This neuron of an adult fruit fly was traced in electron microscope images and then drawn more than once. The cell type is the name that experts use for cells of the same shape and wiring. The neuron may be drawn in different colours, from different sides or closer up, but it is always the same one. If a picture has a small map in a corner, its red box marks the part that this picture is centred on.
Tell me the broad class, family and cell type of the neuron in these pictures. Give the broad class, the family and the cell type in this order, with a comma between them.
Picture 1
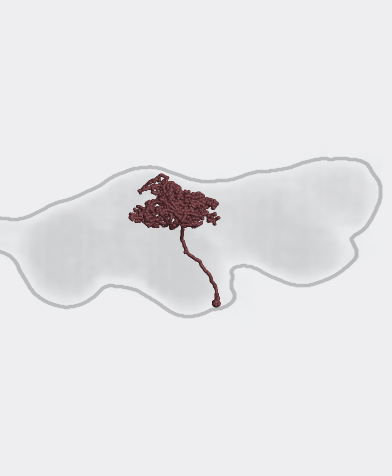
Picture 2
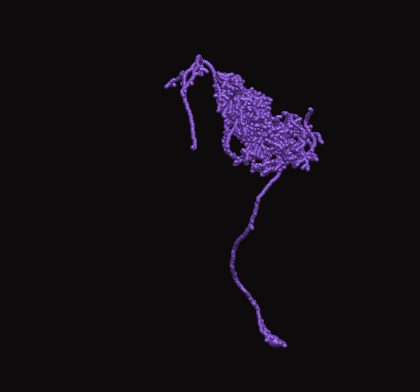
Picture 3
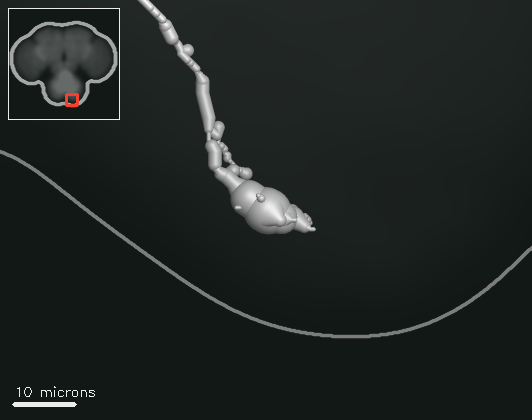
nerve-cord intrinsic neuron, hemilineage 06A, IN06A002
